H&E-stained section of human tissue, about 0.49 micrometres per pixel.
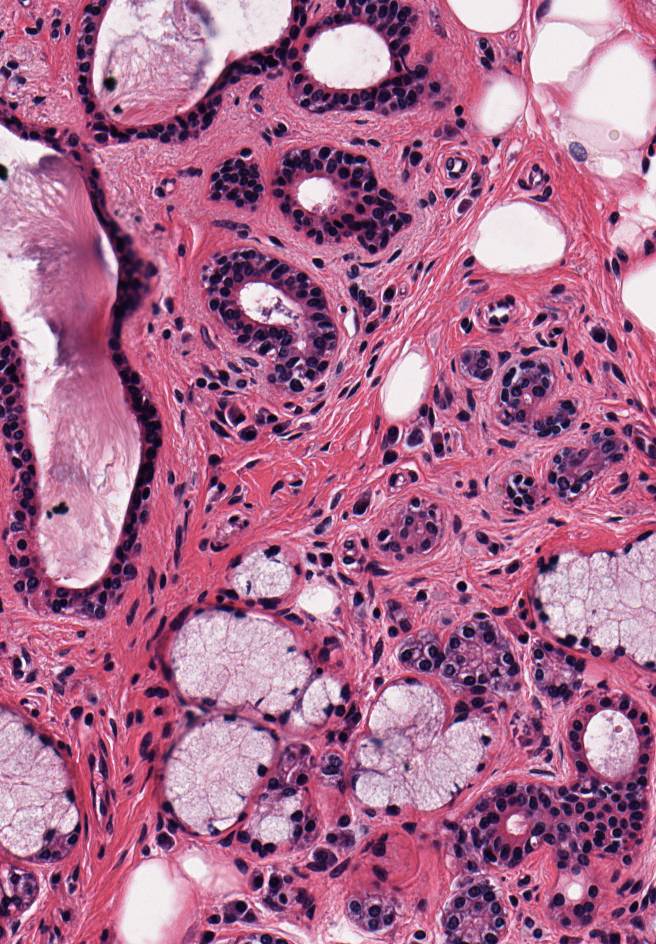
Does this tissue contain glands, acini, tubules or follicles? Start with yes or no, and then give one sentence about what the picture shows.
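Yes. Acini made of cells with pale, finely foamy cytoplasm cluster mainly in the lower half of the field.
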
